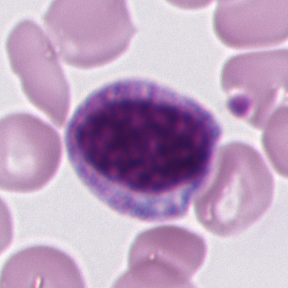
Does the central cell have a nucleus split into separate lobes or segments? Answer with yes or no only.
No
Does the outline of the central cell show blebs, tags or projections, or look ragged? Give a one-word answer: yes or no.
No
